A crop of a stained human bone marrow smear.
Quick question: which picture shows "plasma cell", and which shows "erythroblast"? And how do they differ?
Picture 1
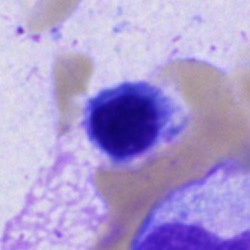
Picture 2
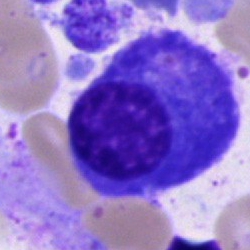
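Looking at the two, I'd say picture 1 is the erythroblast and picture 2 is the plasma cell. The erythroblast has a roughly round outline, while the plasma cell is roughly oval with a smooth edge. In the plasma cell, the nucleus sits off-centre toward the lower left, with abundant cytoplasm lying mostly to its upper right.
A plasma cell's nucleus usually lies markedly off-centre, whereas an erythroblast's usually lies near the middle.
The erythroblast, by contrast, has only a thin, pale rim of cytoplasm around its nucleus. The plasma cell's cytoplasm stains a deep blue.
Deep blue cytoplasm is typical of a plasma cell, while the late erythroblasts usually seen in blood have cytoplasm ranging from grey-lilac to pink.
Just upper right of the plasma cell's nucleus, there's a paler area in that blue cytoplasm.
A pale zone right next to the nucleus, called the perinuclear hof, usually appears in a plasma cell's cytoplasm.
Then the chromatin: the erythroblast's is dark purple and dense, with no nucleoli to be seen, but the plasma cell's is coarse and clumped, dark blocks with paler spots between them.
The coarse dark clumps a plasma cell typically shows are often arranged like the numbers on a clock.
I see no granules in the erythroblast's cytoplasm, and pale tan cells without nuclei lie against it on the left and right.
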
